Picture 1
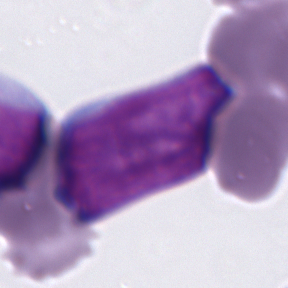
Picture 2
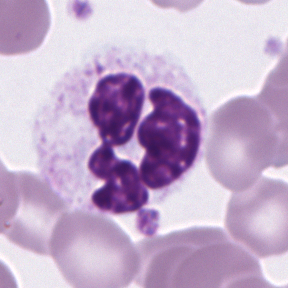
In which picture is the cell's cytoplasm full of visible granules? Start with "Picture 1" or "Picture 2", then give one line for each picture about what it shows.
Picture 2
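In picture 1: No granules are visible on or around the purple mass.
In picture 2: The cytoplasm holds many fine lilac granules.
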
